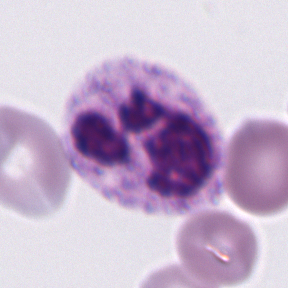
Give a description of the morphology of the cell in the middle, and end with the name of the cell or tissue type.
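You've got a nucleus split into three lobes, with dark purple, coarsely clumped chromatin. The cytoplasm is pale pink, and its granules don't hide the outline of the lobes. So it's a segmented neutrophil.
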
